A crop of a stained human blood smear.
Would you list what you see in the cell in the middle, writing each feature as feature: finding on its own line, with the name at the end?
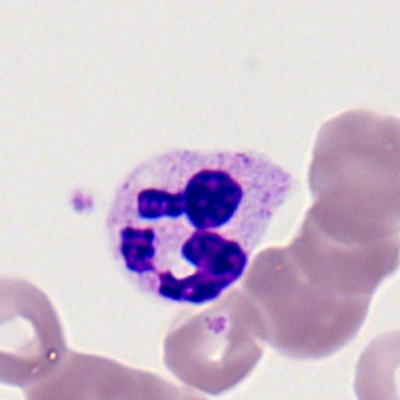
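Nucleus: split into several separate lobes, with thin strands joining them
Chromatin: dense and dark purple, all through the lobes
Cytoplasm: plentiful, pale pinkish-lilac
Granules: fine and faint lilac, not the large coarse sort
Name, then: segmented neutrophil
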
